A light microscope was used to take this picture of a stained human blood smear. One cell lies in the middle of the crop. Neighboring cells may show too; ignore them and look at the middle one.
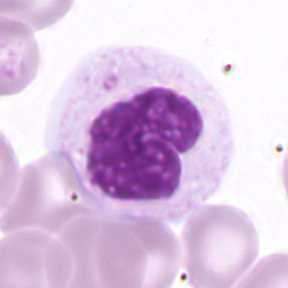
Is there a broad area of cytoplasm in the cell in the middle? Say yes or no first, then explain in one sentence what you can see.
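Yes. The cytoplasm forms a wide rim around the nucleus.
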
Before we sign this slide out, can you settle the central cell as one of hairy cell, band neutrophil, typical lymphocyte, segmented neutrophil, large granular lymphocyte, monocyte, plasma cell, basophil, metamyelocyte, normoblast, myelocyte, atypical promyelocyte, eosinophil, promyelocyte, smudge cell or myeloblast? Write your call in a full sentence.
The centrally located cell in the crop is a band neutrophil.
